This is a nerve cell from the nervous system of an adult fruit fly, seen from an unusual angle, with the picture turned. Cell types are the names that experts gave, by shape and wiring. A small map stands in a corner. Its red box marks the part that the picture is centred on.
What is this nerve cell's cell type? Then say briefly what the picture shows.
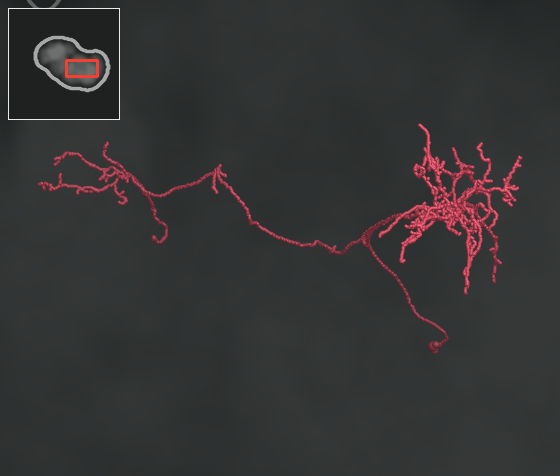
The cell type is WED078. Its broad class is central-brain intrinsic neuron. Its cell body lies at the lower right of the picture. Dozens of branch ends can be seen.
